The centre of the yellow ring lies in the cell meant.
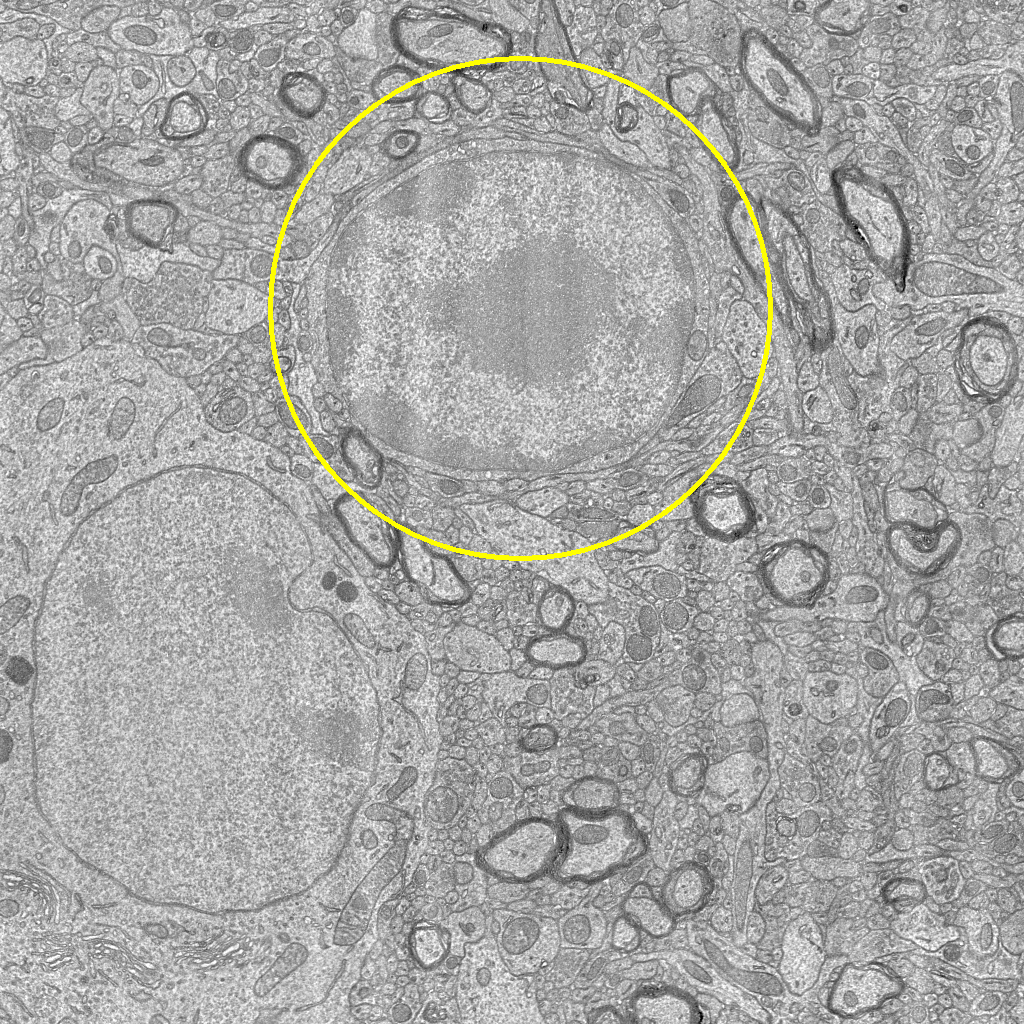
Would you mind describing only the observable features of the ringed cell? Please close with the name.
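Outline first: the whole nucleus is in view as a rounded oval, slightly wider than tall. Next, the nuclear envelope runs smoothly round it with no folds or notches. Then the interior: no distinct nucleolus stands out, and a faint vertical streak crosses the middle. The cell is an oligodendrocyte.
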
